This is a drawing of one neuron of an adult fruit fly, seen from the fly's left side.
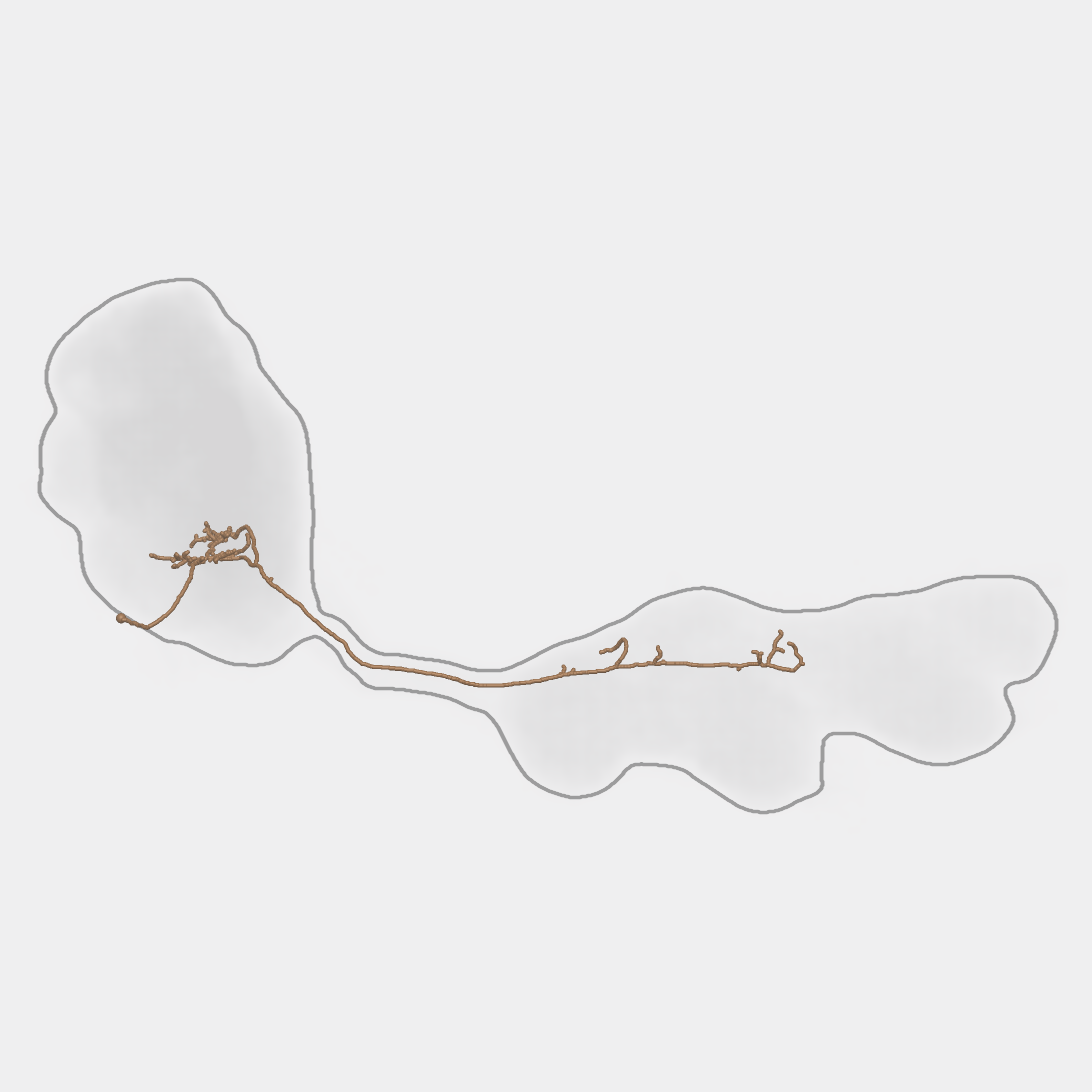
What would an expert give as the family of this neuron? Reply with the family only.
hemilineage MX3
